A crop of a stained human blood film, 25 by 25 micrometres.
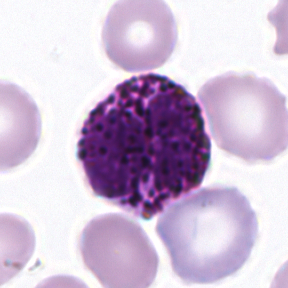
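Basophil: a vertical cleft divides the nucleus into two lobes, and only a narrow rim of cytoplasm shows around it. Coarse dark purple-black granules are scattered over the whole cell, lying over the nucleus as well as over the cytoplasm.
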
